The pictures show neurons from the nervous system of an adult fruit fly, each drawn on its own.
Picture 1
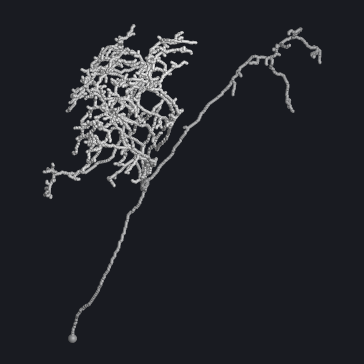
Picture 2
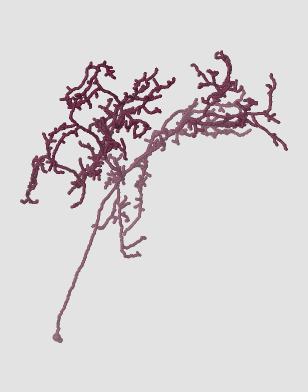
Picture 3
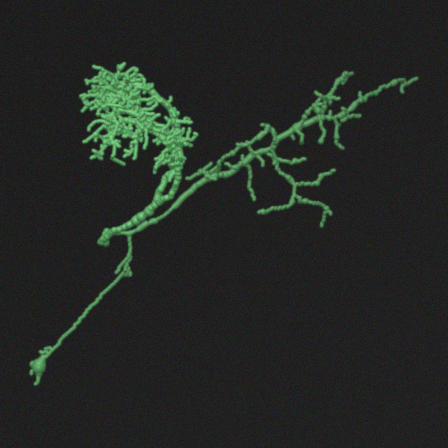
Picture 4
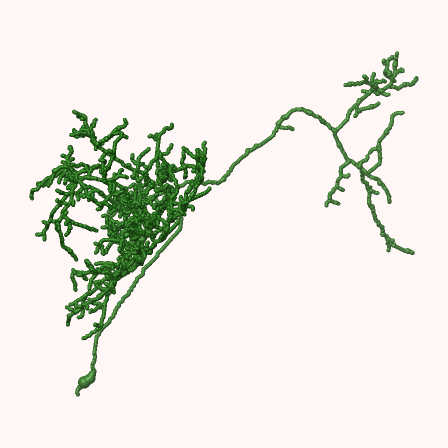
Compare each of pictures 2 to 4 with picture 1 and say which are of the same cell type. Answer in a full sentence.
None of them is of the same cell type.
